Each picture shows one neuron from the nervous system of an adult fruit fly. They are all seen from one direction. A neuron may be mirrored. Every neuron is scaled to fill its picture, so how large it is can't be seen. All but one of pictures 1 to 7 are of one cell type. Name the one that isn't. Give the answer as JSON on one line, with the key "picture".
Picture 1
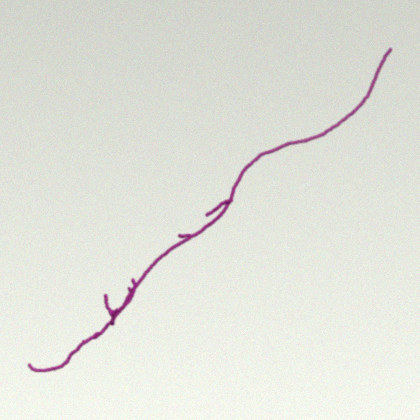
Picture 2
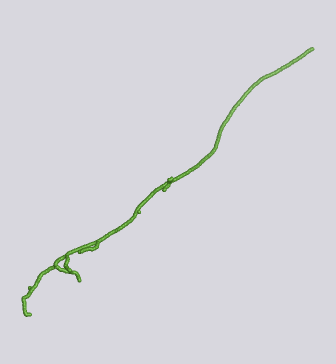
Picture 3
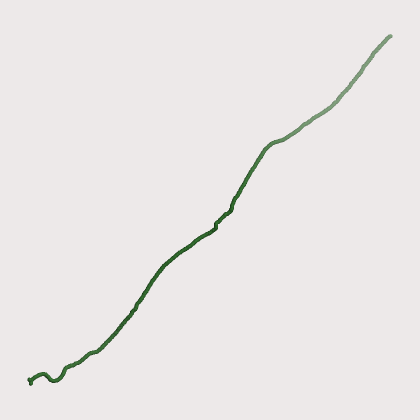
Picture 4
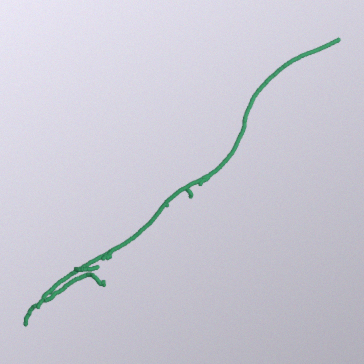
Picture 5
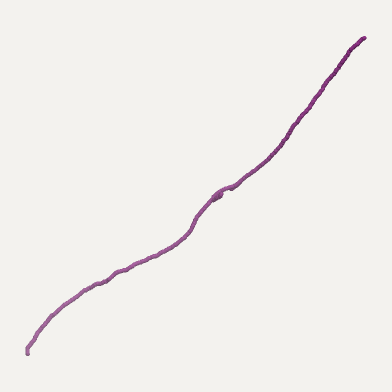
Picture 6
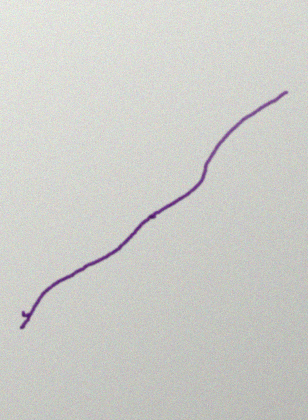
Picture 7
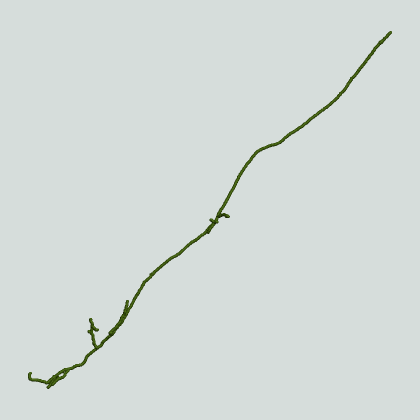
{"picture": 5}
